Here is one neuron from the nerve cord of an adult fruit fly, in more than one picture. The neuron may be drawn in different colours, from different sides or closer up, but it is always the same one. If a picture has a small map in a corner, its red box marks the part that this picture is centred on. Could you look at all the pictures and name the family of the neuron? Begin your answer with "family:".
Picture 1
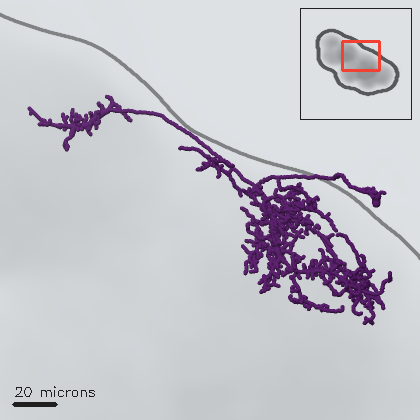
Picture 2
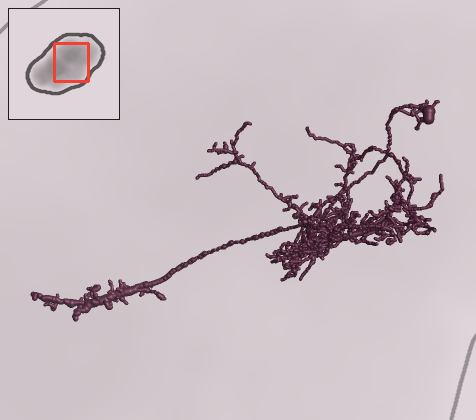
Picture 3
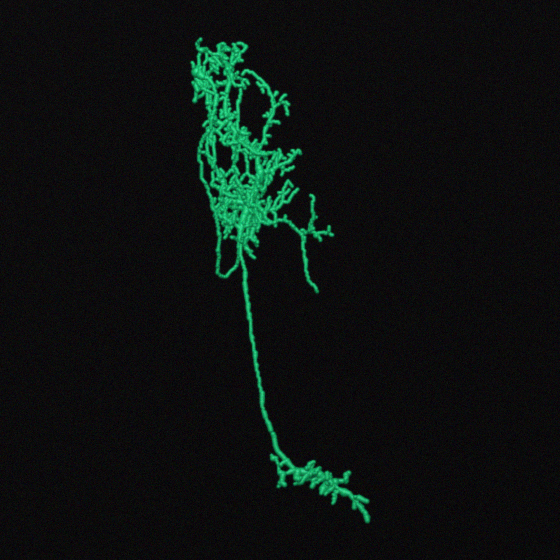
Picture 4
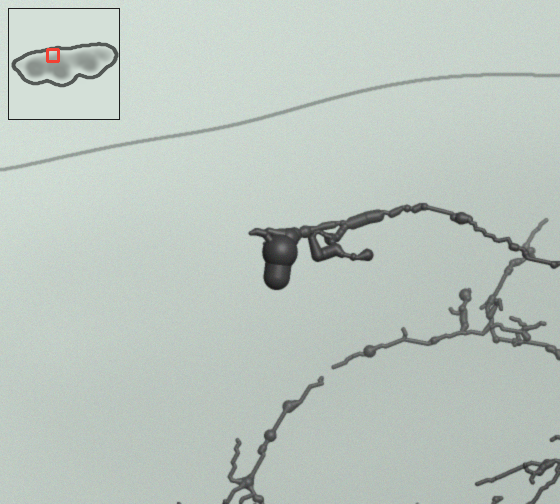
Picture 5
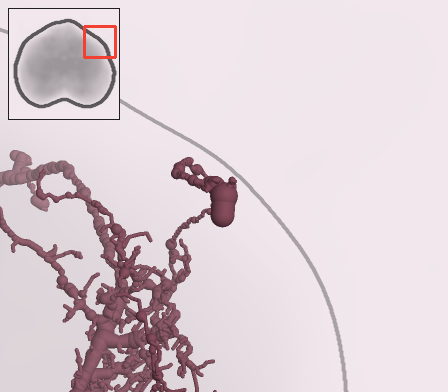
family: hemilineage 11B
